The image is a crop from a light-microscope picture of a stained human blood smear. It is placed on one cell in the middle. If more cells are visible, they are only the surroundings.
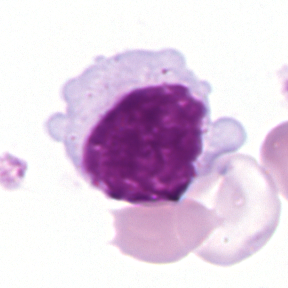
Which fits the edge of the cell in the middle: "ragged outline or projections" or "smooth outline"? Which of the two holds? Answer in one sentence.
What bounds the cell is a rough outline.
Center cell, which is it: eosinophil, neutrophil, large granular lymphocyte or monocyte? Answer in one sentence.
In the center of this field lies a large granular lymphocyte.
